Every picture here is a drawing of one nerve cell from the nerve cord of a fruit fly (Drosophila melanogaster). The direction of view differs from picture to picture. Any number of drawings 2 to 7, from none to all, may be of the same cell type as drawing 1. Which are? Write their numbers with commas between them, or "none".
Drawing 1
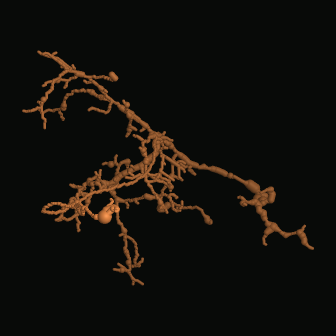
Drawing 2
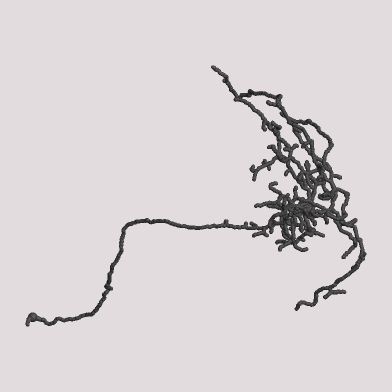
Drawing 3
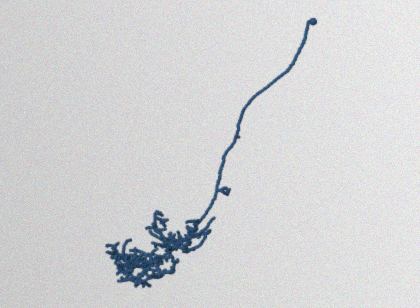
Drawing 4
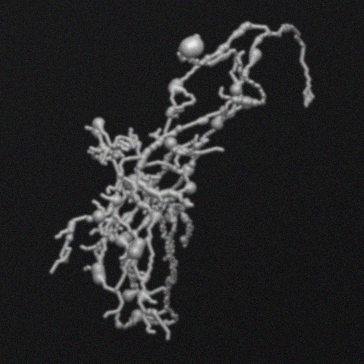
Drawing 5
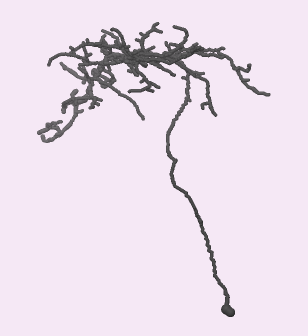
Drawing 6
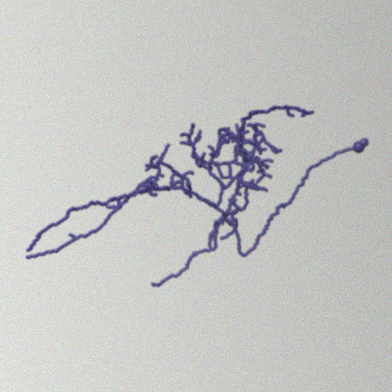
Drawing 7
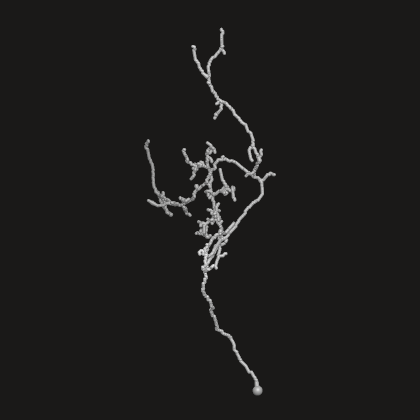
5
